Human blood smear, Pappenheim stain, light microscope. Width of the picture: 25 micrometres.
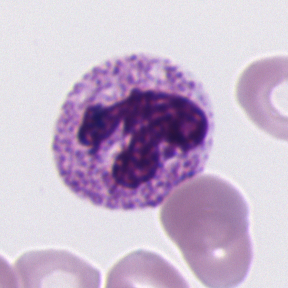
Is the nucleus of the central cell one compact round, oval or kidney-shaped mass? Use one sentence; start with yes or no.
No, separate lobes make up the nucleus of this cell.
